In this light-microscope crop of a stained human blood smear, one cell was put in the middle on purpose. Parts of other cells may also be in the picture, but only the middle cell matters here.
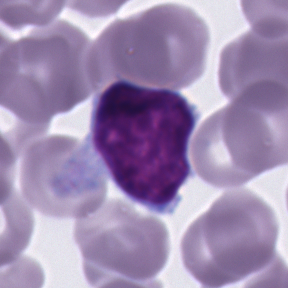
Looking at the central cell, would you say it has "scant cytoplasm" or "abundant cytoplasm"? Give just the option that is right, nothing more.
Scant cytoplasm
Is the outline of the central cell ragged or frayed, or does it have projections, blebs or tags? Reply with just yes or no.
Yes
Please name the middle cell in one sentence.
For this crop, the central cell is a typical lymphocyte.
